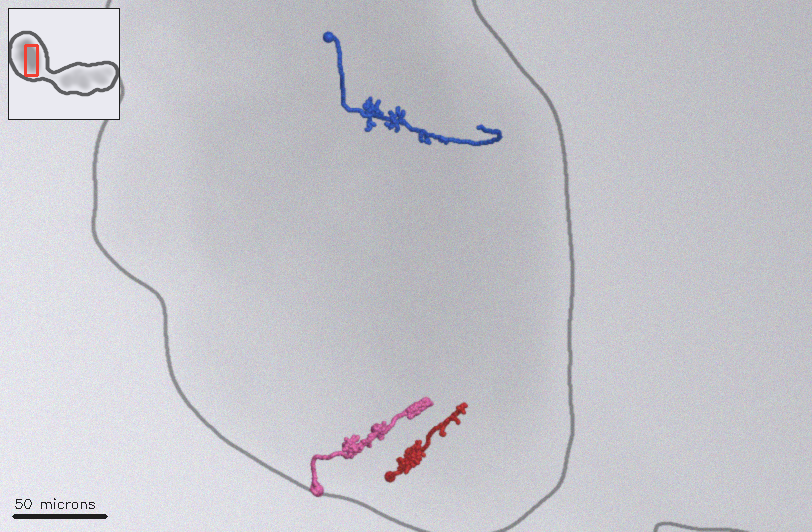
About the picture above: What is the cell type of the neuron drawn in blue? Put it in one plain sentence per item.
The cell type is Tm3.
